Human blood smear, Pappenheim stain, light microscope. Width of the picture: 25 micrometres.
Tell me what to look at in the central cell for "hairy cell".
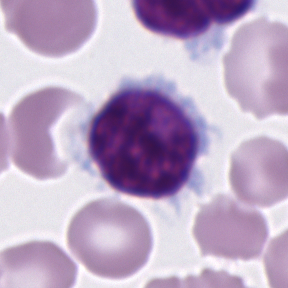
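Central cell: hairy cell. Fine hair-like projections fringe its edge around most of the circumference.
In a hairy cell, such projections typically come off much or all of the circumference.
Cytoplasm pale blue.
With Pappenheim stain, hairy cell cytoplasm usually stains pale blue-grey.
Chromatin dense, dark purple; no nucleolus visible.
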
